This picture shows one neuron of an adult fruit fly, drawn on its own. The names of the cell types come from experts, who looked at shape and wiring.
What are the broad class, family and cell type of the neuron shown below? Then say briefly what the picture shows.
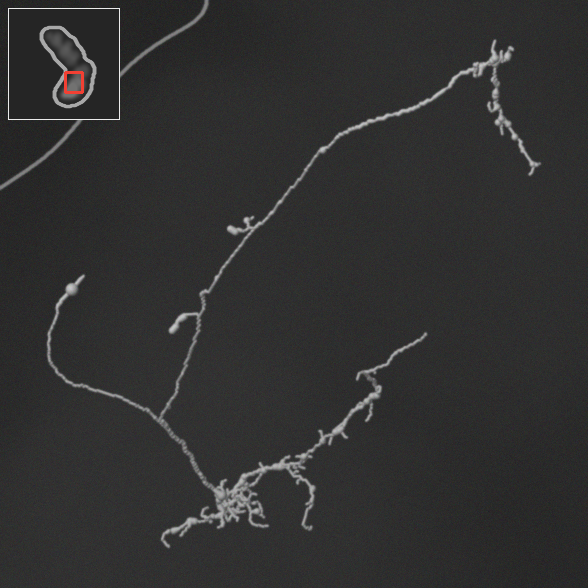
This is a central-brain intrinsic neuron. The family is hemilineage DM4_ventral. It is of cell type WED143_a. The cell body can be seen on the left of the picture. Dozens of branch ends can be seen.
